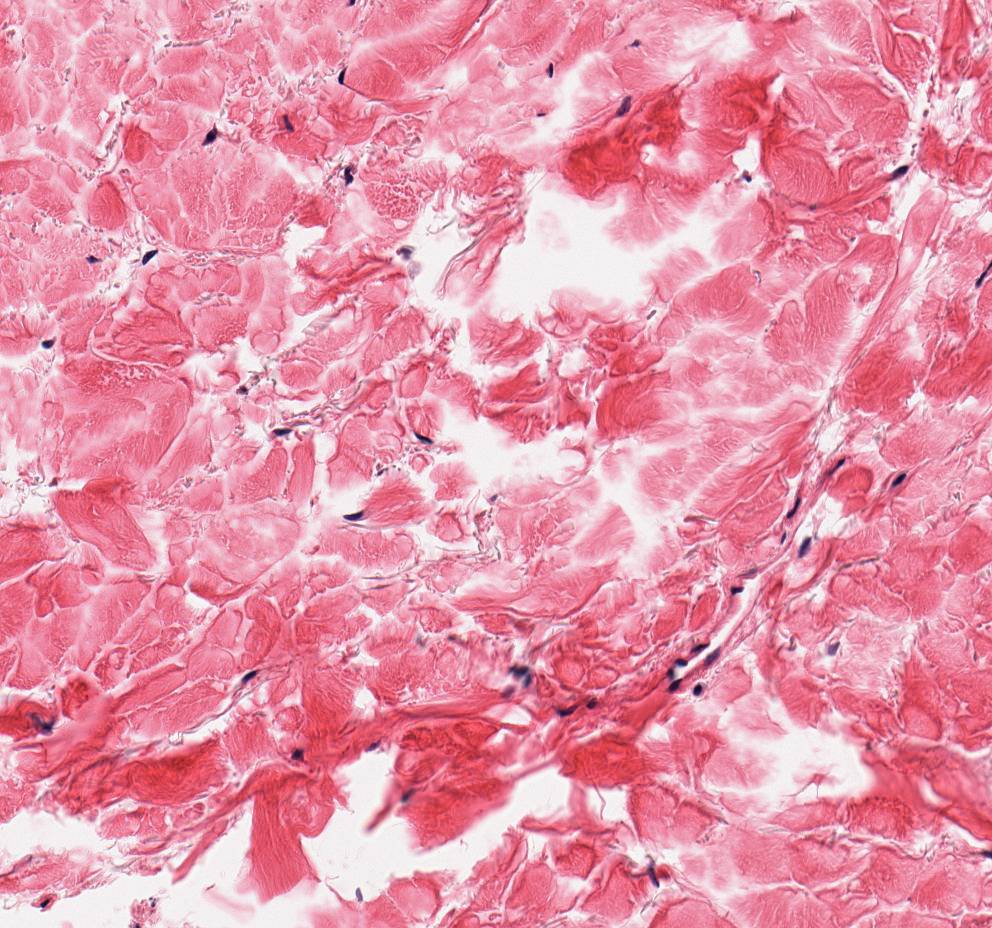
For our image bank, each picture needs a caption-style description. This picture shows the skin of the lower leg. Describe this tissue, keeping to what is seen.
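You've got closely packed eosinophilic fibre bundles filling the whole field, cut in mixed planes and orientations. The eosin has taken unevenly, so deeper red patches sit scattered among paler pink areas. Nuclei are sparse throughout, and those you'll spot are small, dark and spindle-shaped.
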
